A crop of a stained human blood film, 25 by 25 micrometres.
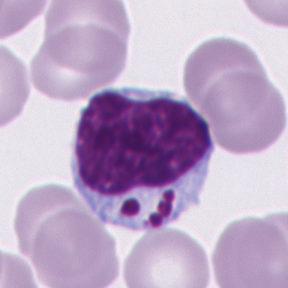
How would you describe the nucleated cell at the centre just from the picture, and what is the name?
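The single nucleus is unlobed and has a broad, slightly wavy outline. It is positioned toward the top of the cell, with the greater share of cytoplasm lying below. The cytoplasm is pale greyish blue, and most of it is free of granules. The cell is a large granular lymphocyte.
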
